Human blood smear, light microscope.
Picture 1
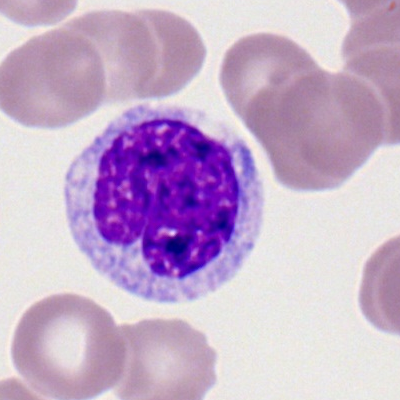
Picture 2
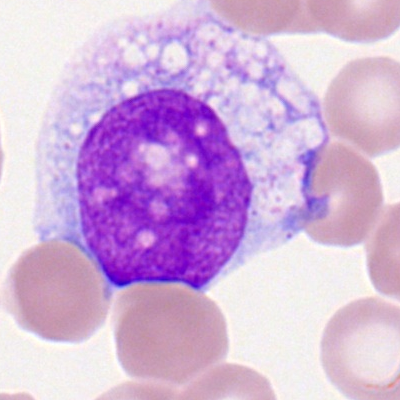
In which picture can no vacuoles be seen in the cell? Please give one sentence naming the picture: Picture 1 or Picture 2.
For the cell in picture 1, its cytoplasm is free of vacuoles.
